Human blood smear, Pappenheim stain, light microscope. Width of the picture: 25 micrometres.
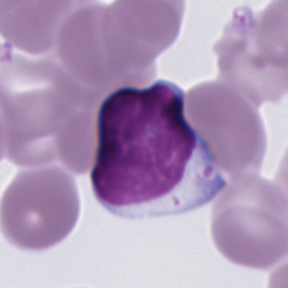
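Large granular lymphocyte, the central cell in a stained smear of peripheral blood. A shallow notch marks the upper border of its nucleus, in which no distinct nucleoli are visible. A few small reddish-purple granules lie scattered in the cytoplasm, which contains no vacuoles.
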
